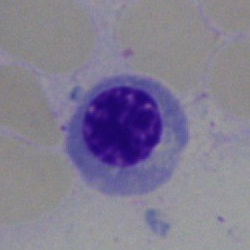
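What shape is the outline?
Round and smooth.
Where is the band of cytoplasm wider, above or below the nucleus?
Below it; a paler zone also sits against the right side of the nucleus.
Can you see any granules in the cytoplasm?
None at all.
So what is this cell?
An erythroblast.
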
